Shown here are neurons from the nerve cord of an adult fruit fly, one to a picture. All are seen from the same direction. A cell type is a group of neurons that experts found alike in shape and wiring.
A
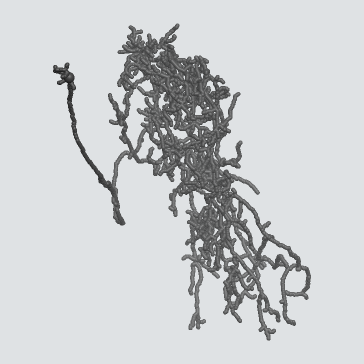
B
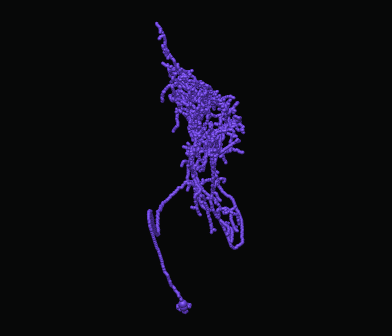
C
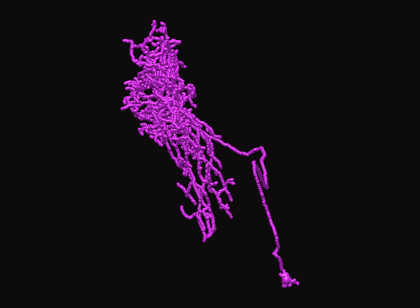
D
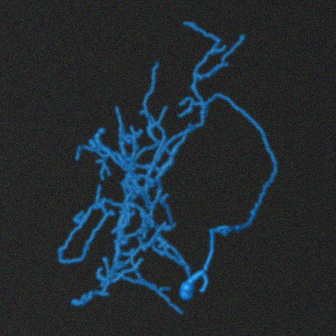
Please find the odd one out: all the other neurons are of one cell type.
Picture D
